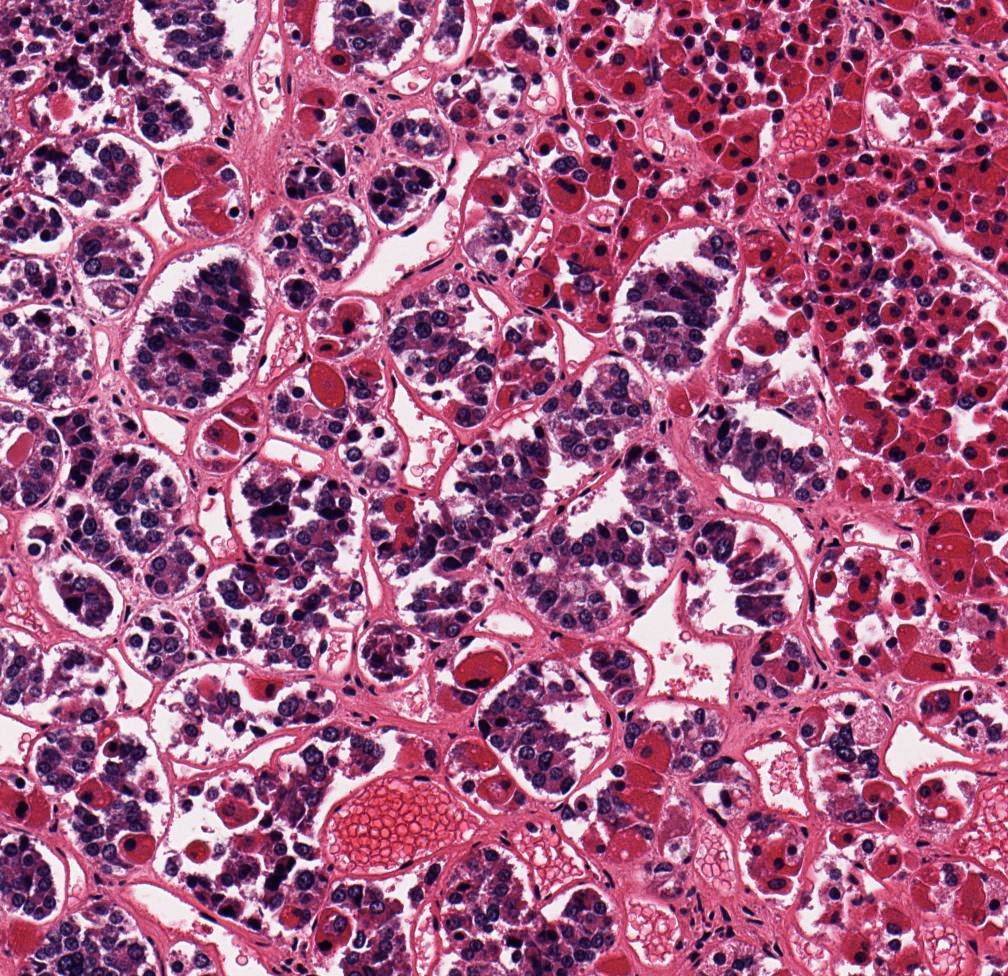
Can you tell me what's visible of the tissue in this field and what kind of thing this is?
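Thin pink fibrous septa create many rounded compartments. Most compartments at left and centre contain clustered cells with purple granular cytoplasm and round dark nuclei. A space packed with red blood cells lies in the lower centre. No fat cells are present. The tissue is pituitary.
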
